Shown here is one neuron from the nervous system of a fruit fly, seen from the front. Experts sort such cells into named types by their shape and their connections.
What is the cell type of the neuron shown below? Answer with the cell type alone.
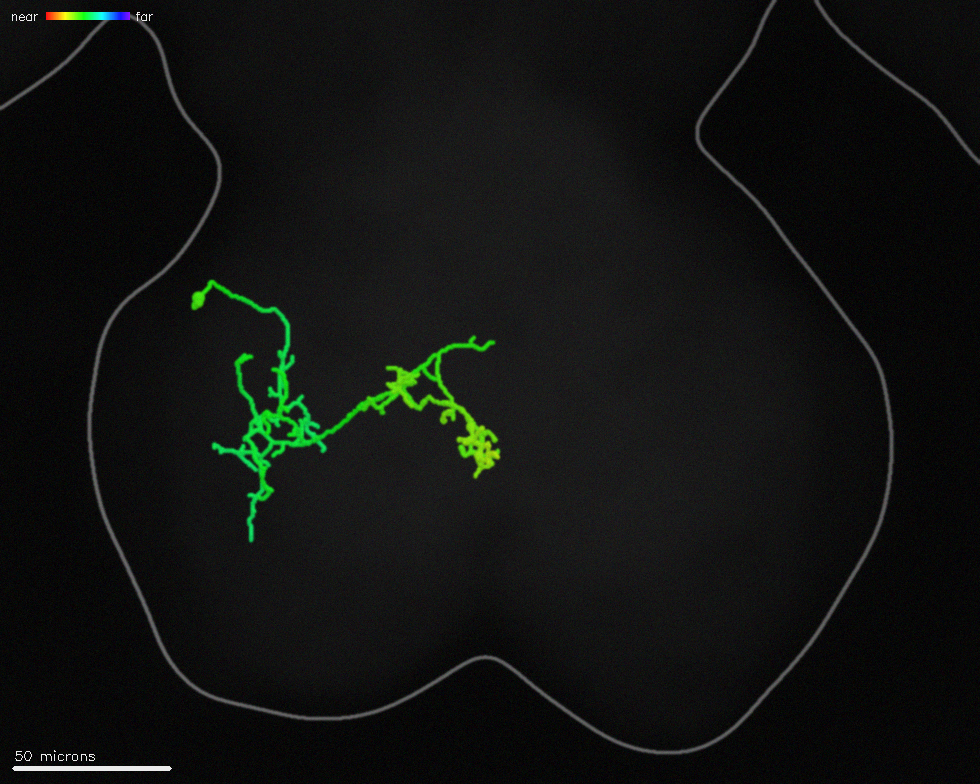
IN19A069_b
